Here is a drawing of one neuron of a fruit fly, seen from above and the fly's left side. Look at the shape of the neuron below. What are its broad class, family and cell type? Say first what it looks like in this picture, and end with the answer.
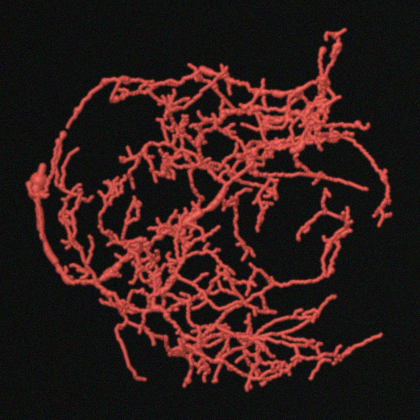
Its cell body lies on the left of the picture. The picture shows more than a hundred branch ends. Its broad class is central-brain intrinsic neuron. Its family is hemilineage VLPa1_lateral. The cell type is AVLP296_a.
